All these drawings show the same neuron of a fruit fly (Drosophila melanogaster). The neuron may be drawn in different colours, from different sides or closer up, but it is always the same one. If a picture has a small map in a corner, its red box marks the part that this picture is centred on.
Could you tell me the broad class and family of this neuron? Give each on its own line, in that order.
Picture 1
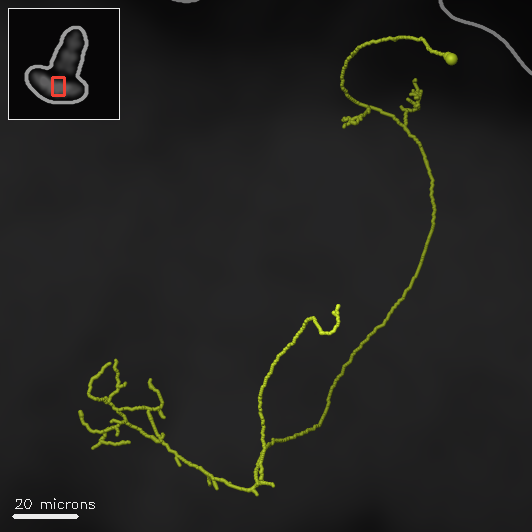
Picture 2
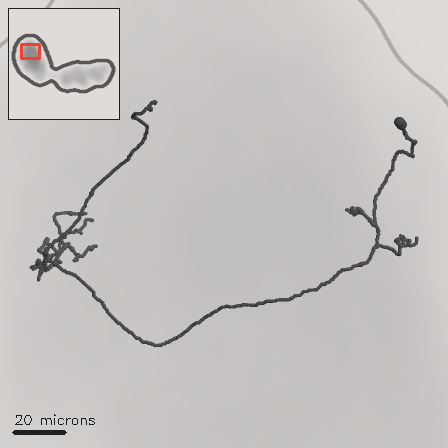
central-brain intrinsic neuron
class Kenyon Cell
